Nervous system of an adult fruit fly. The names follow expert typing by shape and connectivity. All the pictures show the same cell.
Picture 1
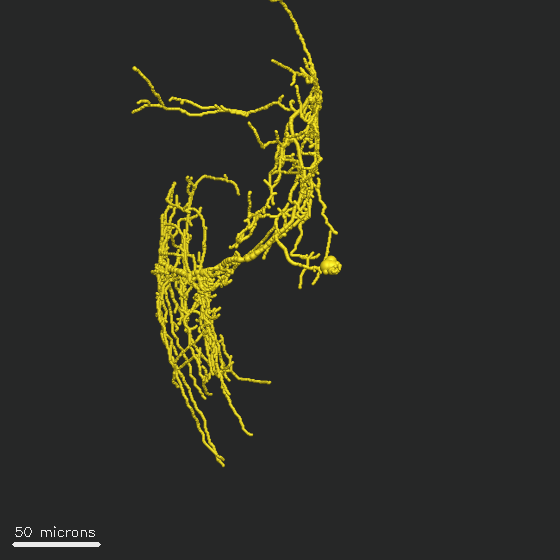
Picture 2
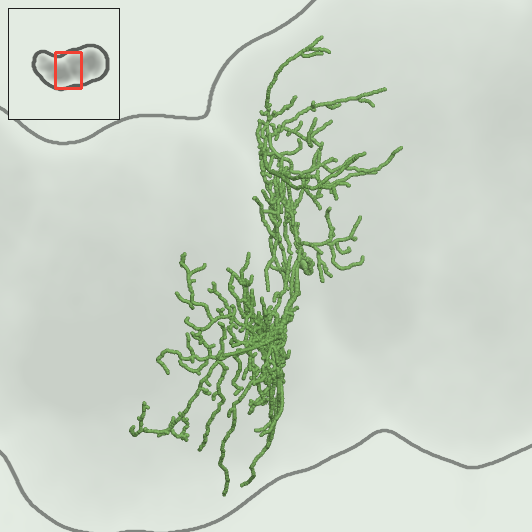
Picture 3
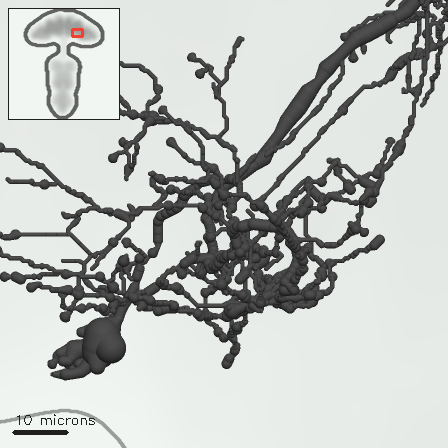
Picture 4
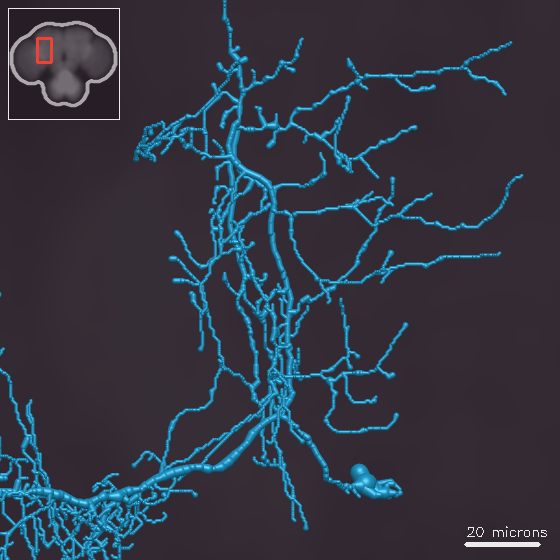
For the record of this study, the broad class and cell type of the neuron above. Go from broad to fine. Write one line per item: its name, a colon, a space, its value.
broad class: visual projection neuron
cell type: aMe3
